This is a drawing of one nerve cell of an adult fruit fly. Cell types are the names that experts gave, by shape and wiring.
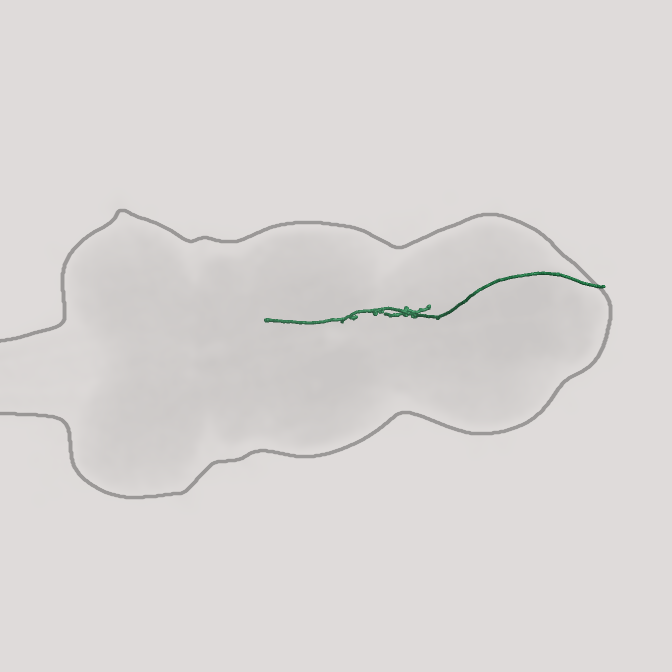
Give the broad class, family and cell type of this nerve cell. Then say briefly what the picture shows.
Its broad class is sensory neuron entering the nerve cord. The name of its family is class mechanosensory proprioceptive. Its cell type is SNpp02. It is in the nerve cord and does not reach the brain. No cell body is drawn.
